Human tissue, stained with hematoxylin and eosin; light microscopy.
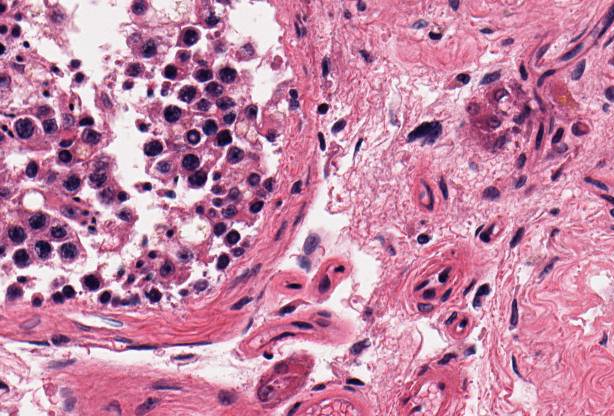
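Testis: inside the tubule, notice the round cells with dark round nuclei and a thin rim of pink cytoplasm. White spaces separate many of them, so they lie loosely, not in a tight layer.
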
